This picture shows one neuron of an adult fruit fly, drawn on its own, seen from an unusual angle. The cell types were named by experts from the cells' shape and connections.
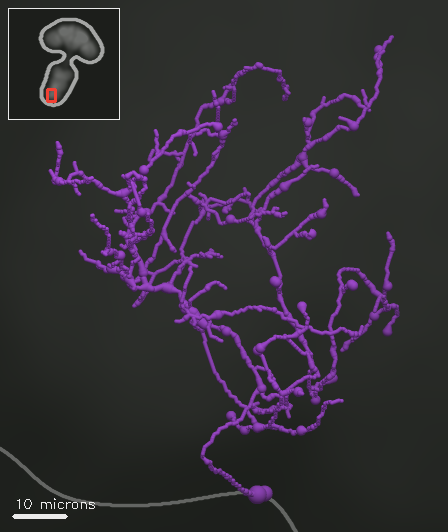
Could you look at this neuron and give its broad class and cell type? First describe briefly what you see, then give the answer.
It lies in the nerve cord. From top to bottom in the picture it spans about 90 microns. The picture shows dozens of branch ends. Its broad class is nerve-cord intrinsic neuron. Its cell type is INXXX446.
